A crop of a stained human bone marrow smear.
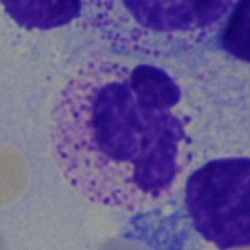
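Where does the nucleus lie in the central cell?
Toward the right side, so a wider band of cytoplasm shows on the left.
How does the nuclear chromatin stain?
Dense dark purple.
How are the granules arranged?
As separate dots, with pale cytoplasm visible between them.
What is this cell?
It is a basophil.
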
